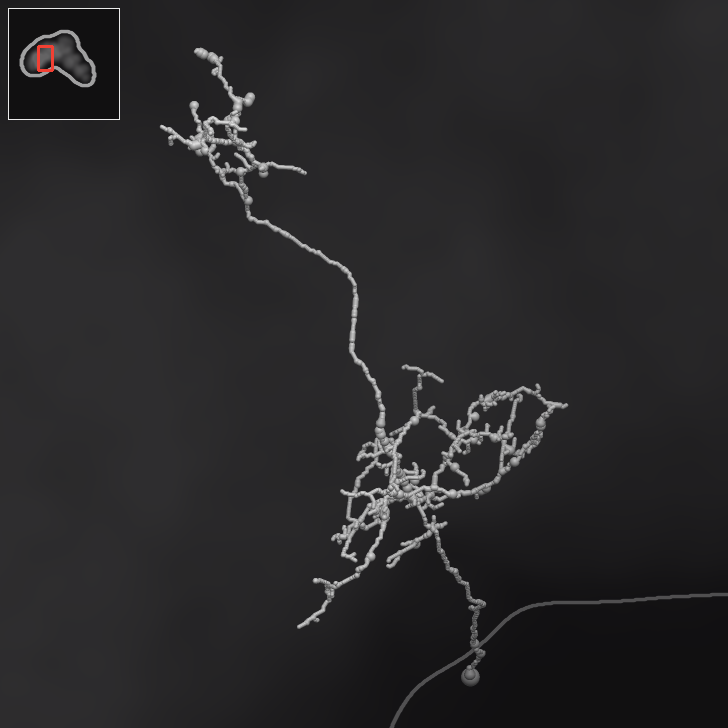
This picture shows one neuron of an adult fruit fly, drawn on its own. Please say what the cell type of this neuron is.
IB032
